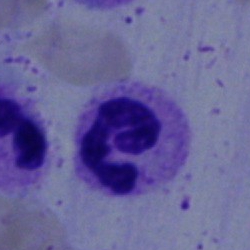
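Band neutrophil, central cell, stained bone marrow smear. Outline round and smooth. Nucleus bent into a C shape opening toward the right. Chromatin dark purple, densely clumped. No vacuoles seen in the cytoplasm.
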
